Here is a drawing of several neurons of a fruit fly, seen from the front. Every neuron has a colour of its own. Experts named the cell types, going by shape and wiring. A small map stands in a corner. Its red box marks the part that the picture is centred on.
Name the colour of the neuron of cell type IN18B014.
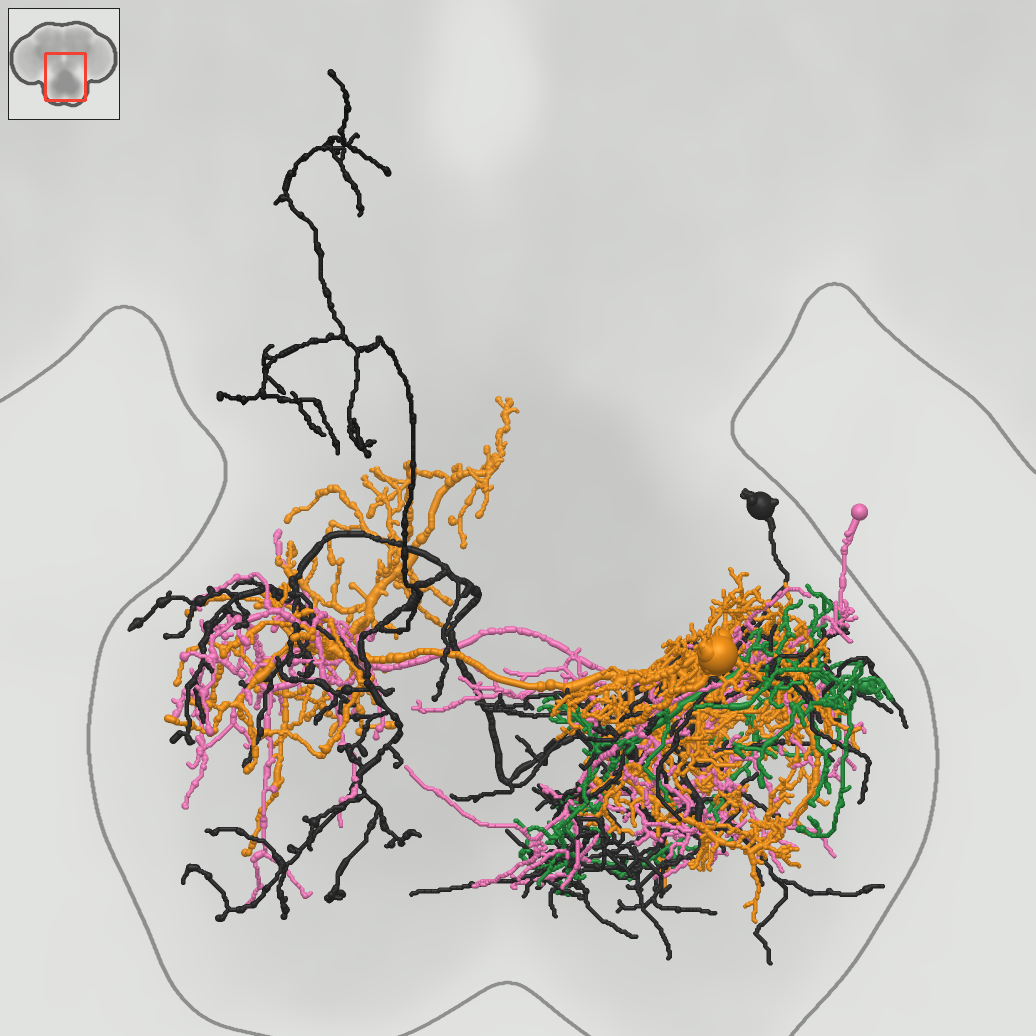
pink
